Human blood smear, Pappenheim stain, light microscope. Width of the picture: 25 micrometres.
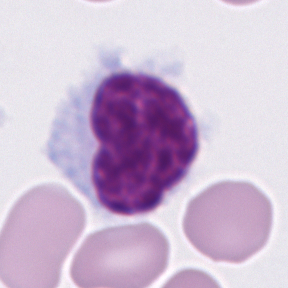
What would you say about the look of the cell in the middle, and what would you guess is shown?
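Start with the nucleus and find the shallow notch on its left edge. Look closely and you will see no nucleoli in it. Now follow the cytoplasm: most of it lies to the left of the nucleus, and its edge is ragged and faint rather than smooth. This is a hairy cell.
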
